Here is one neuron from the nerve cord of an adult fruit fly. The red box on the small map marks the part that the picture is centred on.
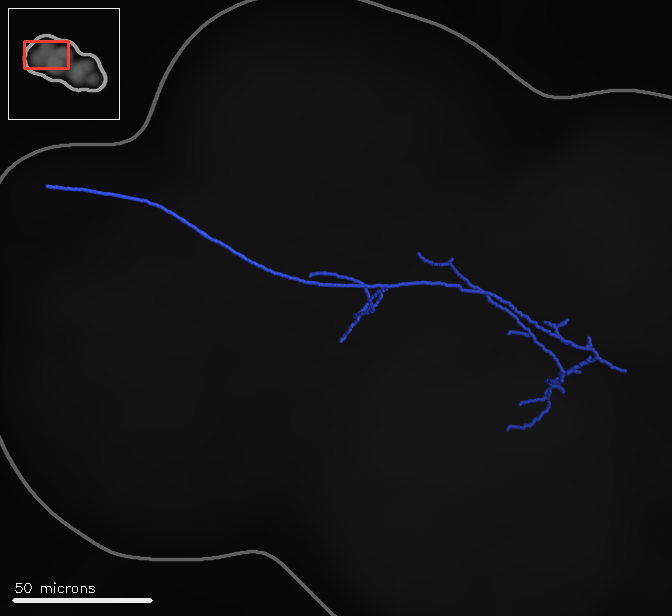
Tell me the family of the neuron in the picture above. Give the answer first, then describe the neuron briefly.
Its family is hemilineage MX3. This is a descending neuron. The drawing shows no cell body. By the scale bar it is about 200 microns wide in this view.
